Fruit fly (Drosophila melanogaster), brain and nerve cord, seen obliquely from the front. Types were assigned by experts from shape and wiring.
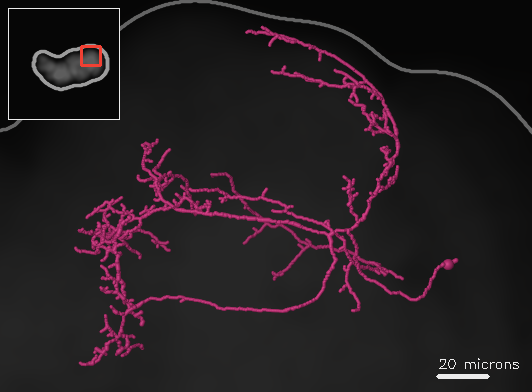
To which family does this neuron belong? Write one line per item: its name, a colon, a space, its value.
family: hemilineage SLPa&l1_anterior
